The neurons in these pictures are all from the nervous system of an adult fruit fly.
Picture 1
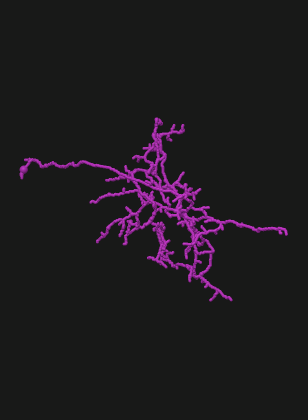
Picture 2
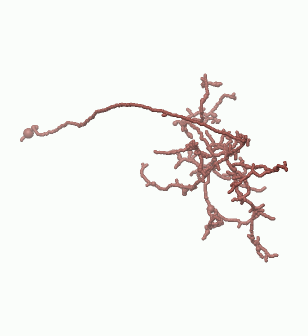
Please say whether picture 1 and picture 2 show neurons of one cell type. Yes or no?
yes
